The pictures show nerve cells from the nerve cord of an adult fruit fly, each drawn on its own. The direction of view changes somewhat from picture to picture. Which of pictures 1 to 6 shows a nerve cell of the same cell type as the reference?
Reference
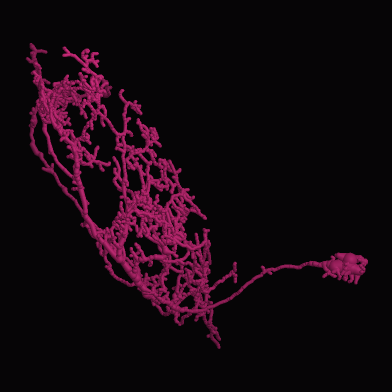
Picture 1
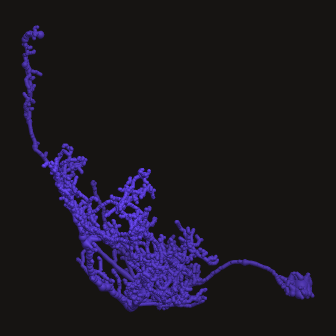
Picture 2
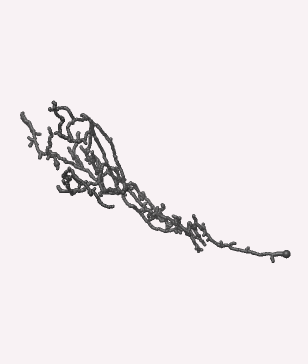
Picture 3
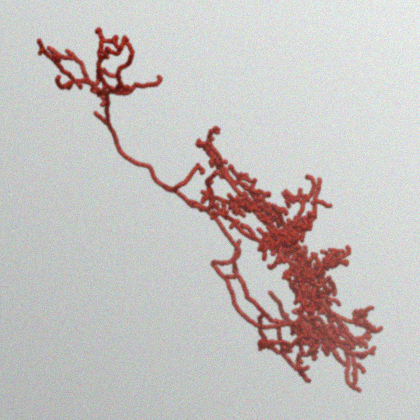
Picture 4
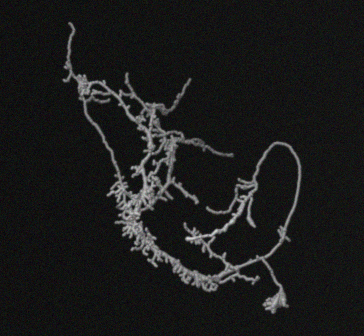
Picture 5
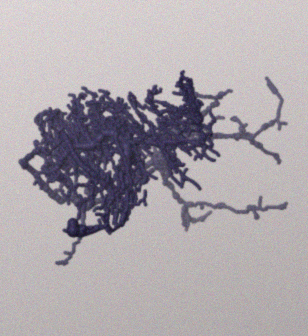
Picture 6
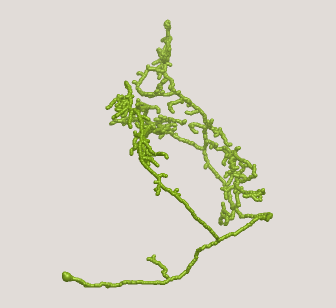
1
